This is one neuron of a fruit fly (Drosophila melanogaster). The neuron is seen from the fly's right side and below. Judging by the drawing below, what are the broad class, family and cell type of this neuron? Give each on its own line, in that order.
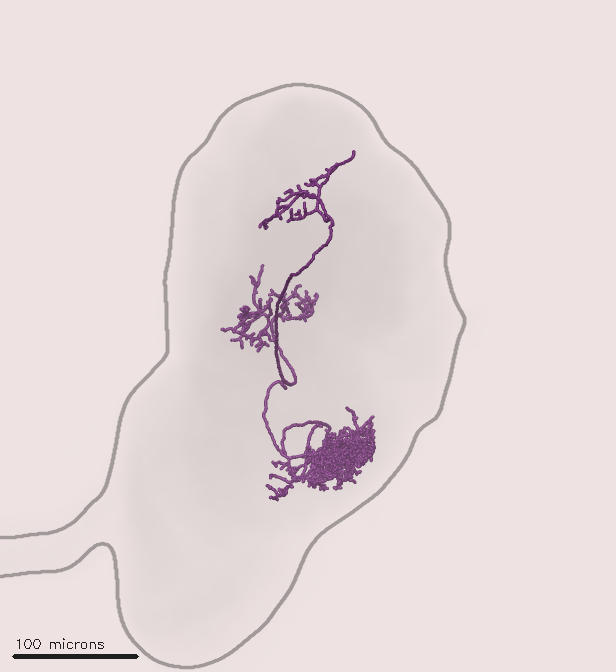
central-brain intrinsic neuron
hemilineage VLPl&d1_lateral
AVLP257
